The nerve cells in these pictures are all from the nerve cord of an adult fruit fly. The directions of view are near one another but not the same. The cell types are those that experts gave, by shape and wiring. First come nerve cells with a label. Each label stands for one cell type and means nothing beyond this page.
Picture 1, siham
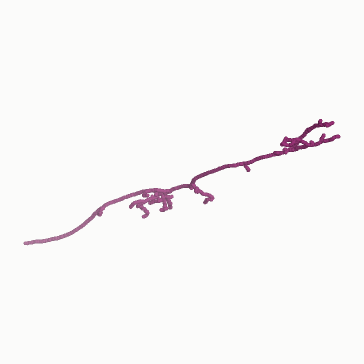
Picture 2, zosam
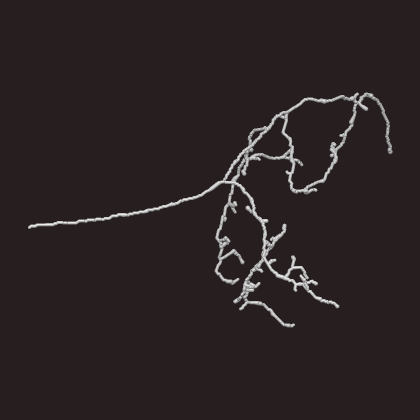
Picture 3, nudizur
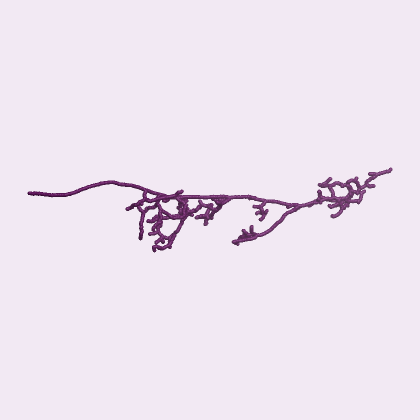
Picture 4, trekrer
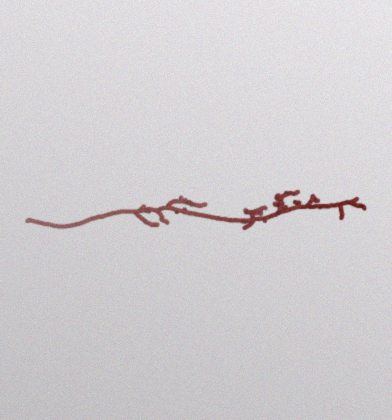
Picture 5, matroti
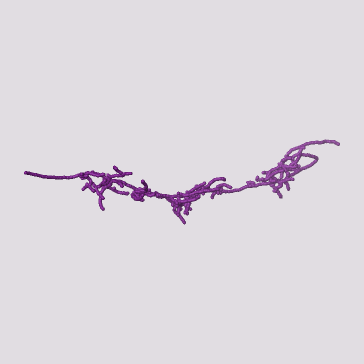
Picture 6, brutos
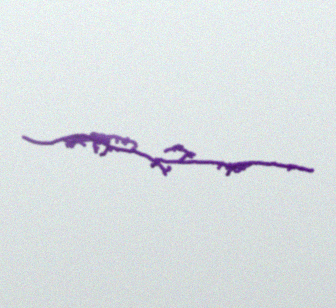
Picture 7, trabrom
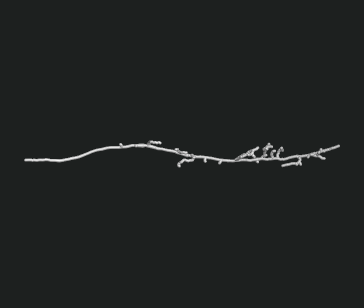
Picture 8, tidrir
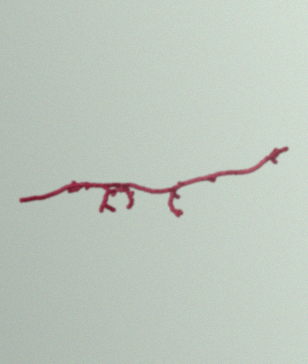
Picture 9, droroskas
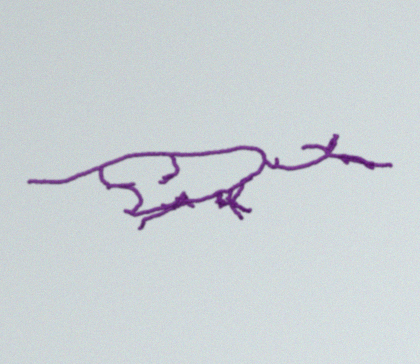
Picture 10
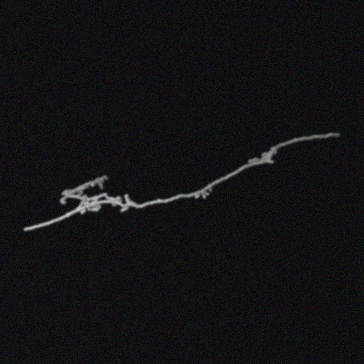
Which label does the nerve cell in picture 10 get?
brutos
